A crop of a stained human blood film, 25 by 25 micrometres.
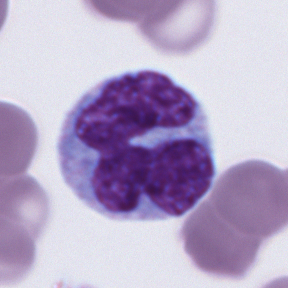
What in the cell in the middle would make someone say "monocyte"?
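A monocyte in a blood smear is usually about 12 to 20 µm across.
This cell measures about 14 micrometres across, so the size is in keeping.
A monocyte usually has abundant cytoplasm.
Here, though, the nucleus fills about 70% of the cell's area, which leaves less cytoplasm than that, so this part sits less easily with the name. The nucleus is folded into broad lobes joined by thick connections, not thin threads, and a pale cleft runs into it from the right side. Its chromatin is dark purple and coarsely clumped, with small paler spots. The cytoplasm is pale greyish-blue and widest on the left side of the cell.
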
